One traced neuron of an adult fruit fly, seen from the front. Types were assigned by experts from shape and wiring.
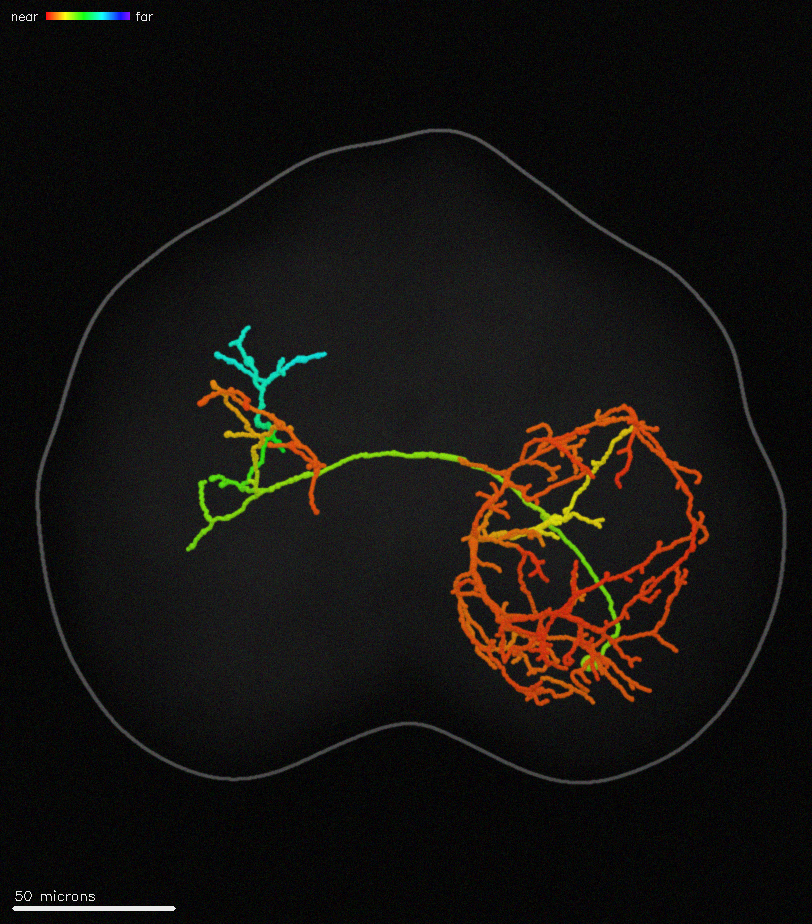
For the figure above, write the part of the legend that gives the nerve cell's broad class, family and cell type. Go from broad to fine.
nerve-cord intrinsic neuron; hemilineage 08B; IN08B042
